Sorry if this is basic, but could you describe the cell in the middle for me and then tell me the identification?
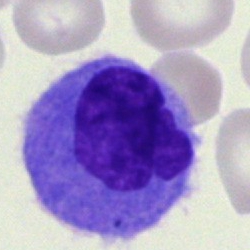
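Its outline is roughly round, with a finely ragged edge carrying tiny projections. The nucleus lies off-centre, toward the upper right. Abundant blue-violet cytoplasm forms a broad rim that is widest at the lower left. This cell is a monocyte.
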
